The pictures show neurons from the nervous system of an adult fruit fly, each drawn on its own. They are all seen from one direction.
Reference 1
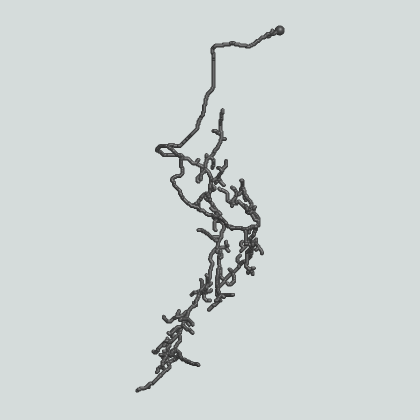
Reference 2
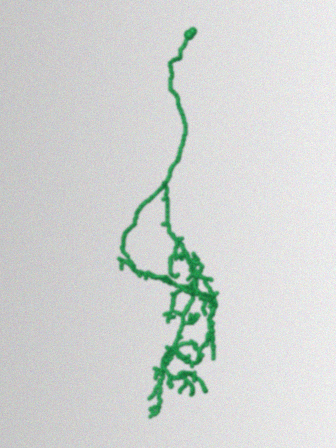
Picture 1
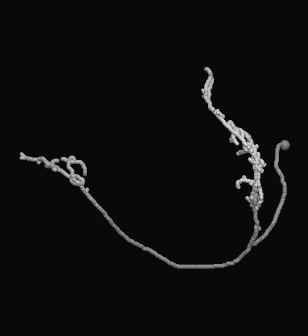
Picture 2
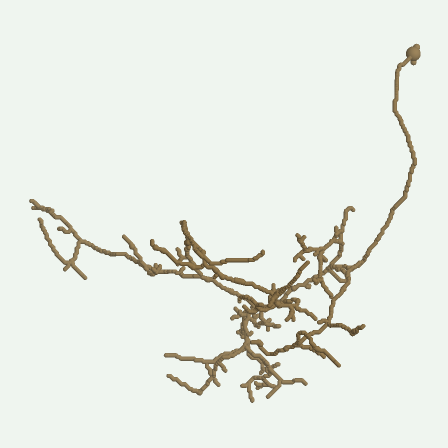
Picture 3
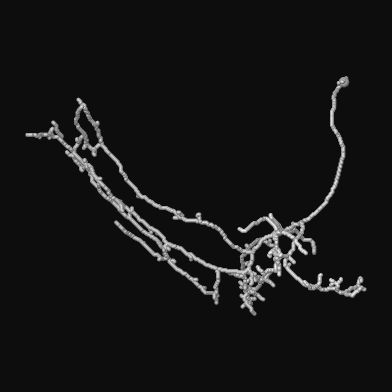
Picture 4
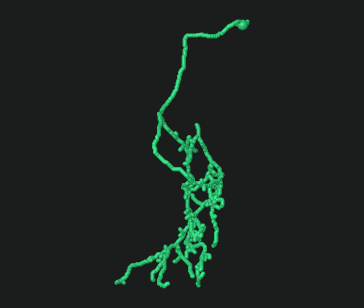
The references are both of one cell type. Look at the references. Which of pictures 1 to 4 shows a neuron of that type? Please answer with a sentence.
The neuron in picture 4 is of the same cell type.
